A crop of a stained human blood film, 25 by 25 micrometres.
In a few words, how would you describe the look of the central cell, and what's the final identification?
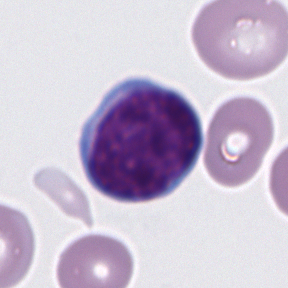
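Notice first how smooth the outline is; the cell is nearly round and about 11 micrometres across. Inside, the nucleus is round to slightly oval and has no lobes. It takes up about 80% of the cell's area. Its chromatin is patchy, with darker clumps lying among lighter areas. The cytoplasm is only a thin blue rim, and it is widest on the left side. This is a typical lymphocyte.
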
